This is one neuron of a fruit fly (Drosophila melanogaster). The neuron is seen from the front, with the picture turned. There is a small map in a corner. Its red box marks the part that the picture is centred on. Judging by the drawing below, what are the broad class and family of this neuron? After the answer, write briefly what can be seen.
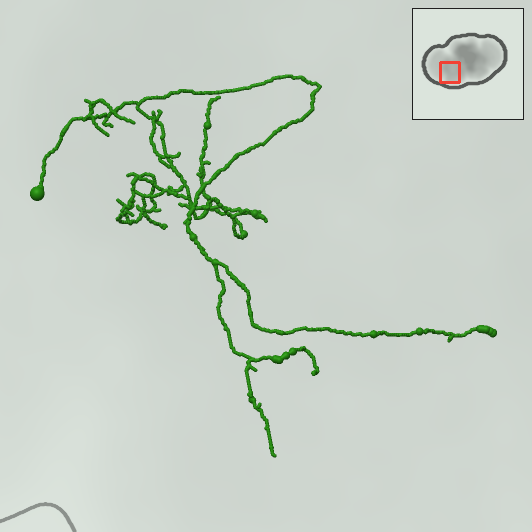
Its broad class is central-brain intrinsic neuron. Its family is hemilineage VLPl&d1_lateral. In this view it is about as wide as it is tall.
